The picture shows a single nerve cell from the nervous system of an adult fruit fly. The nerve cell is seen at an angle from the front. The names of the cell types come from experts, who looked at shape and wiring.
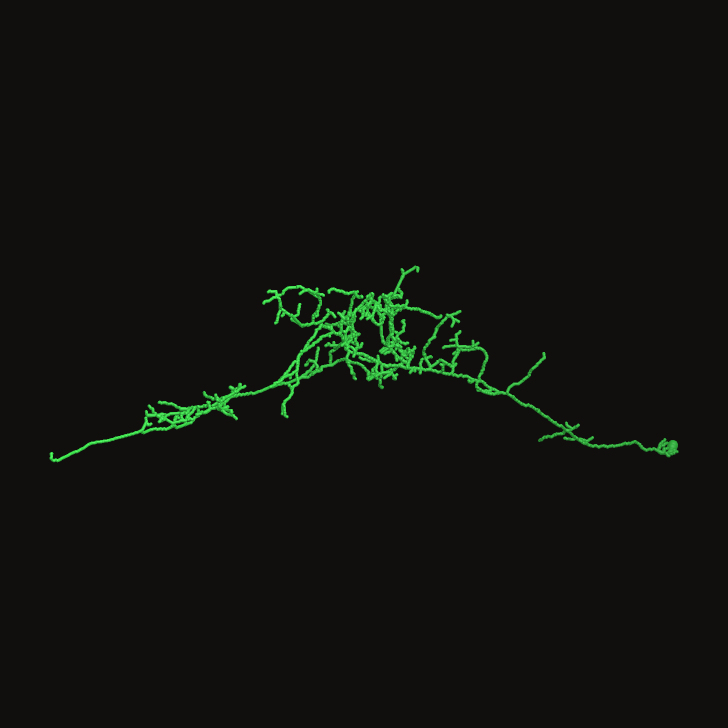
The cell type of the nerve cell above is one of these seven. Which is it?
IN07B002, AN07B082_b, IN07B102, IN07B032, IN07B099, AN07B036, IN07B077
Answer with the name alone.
IN07B032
